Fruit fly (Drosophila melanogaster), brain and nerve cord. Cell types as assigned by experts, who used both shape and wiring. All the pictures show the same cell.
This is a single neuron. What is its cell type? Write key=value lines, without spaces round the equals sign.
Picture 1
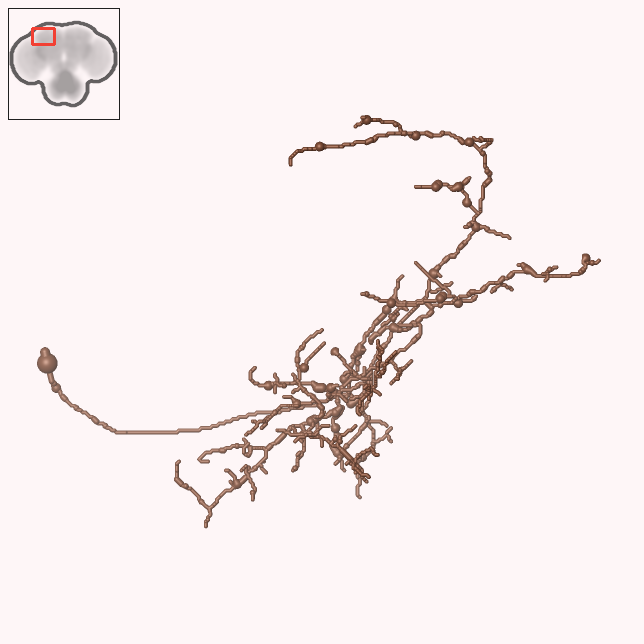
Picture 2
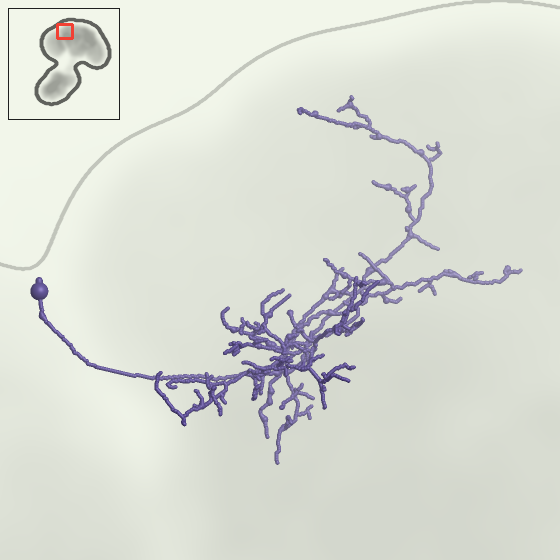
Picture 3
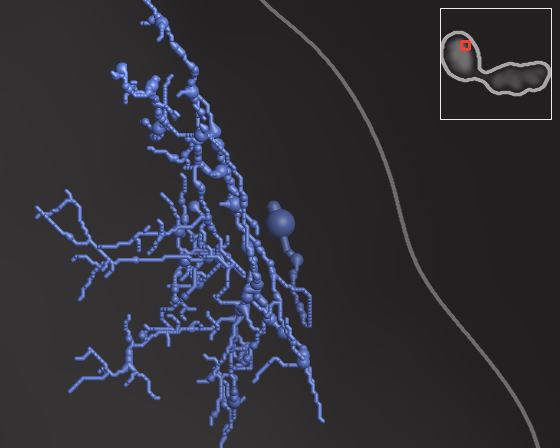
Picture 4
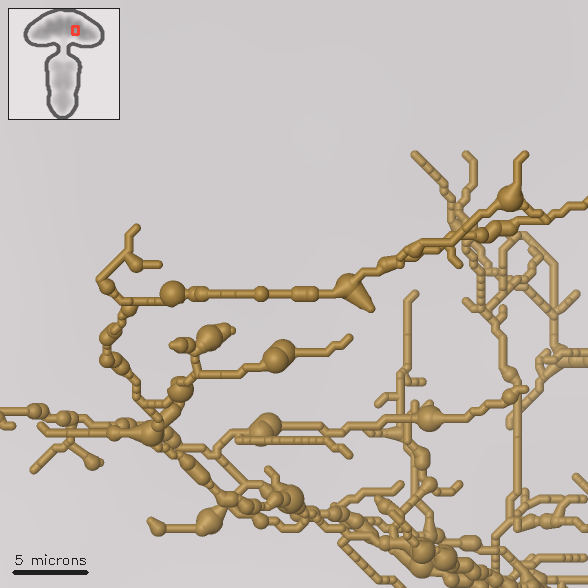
cell_type=LHPV4c4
